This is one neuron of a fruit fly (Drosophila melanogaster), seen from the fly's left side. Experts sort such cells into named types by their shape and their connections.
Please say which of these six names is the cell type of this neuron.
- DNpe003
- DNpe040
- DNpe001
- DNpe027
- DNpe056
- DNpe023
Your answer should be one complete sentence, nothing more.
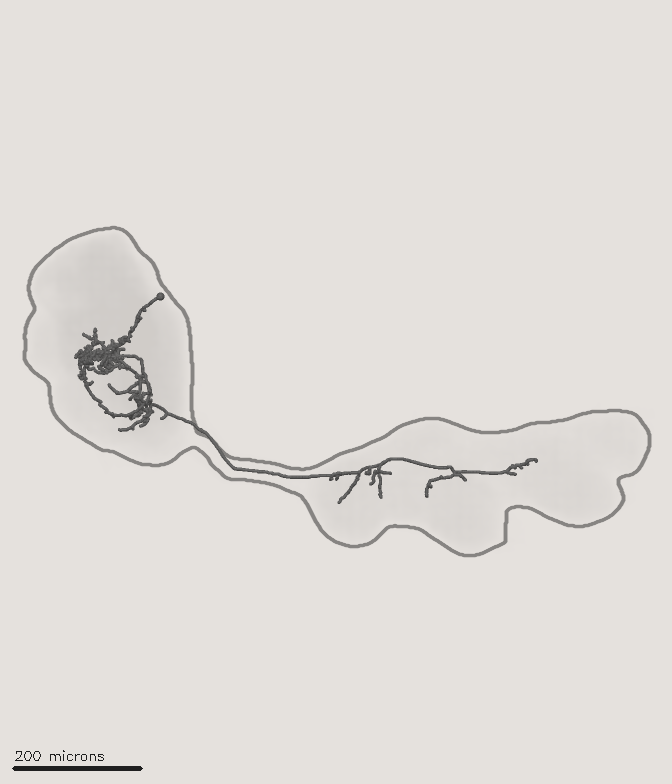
As for cell type, this neuron is DNpe003.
